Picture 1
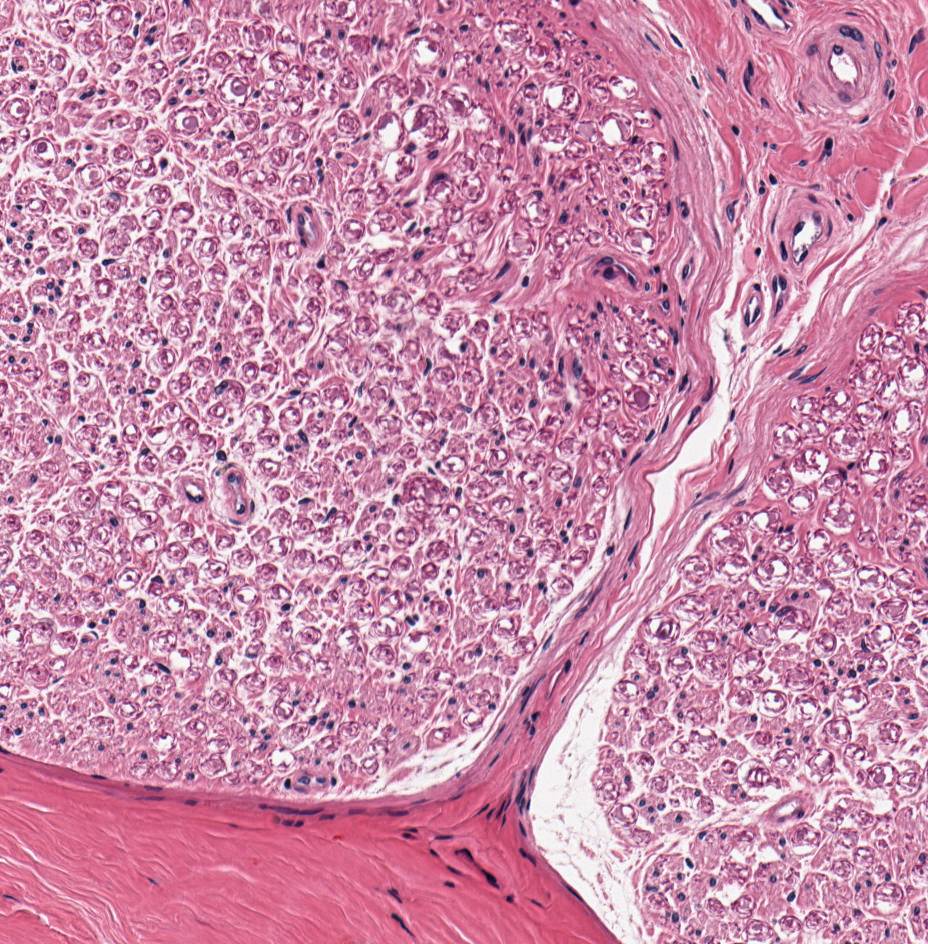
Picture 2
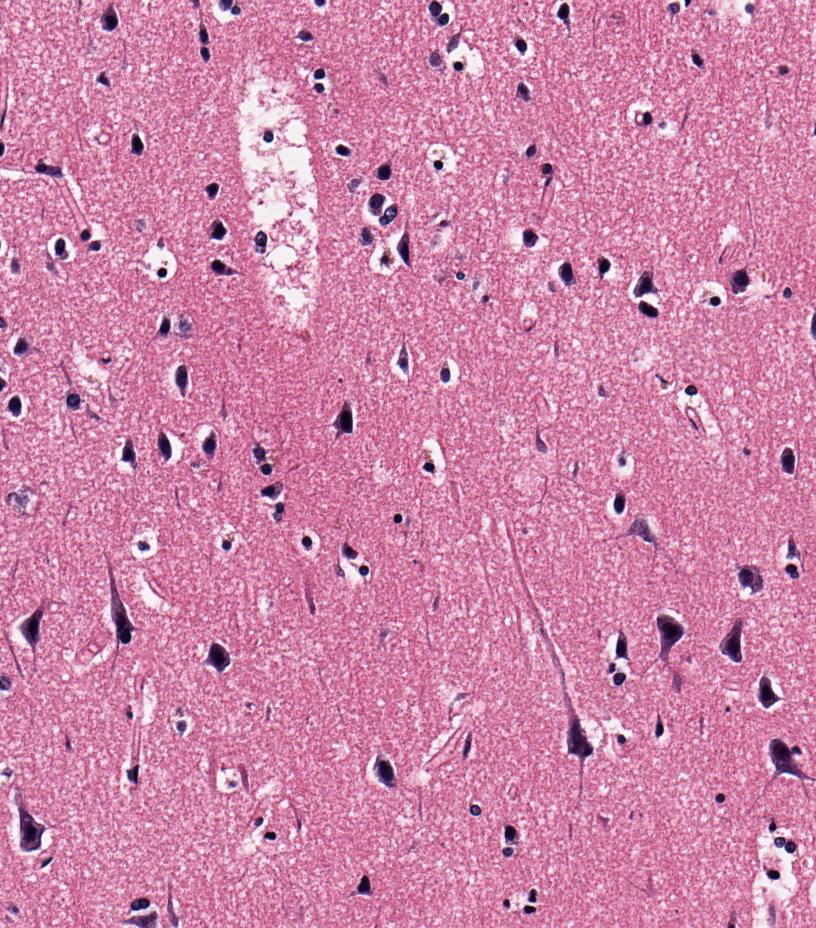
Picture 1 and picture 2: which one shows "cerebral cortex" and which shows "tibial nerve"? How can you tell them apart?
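Picture 1 is tibial nerve, and picture 2 is cerebral cortex. First, layout: in picture 1 two bundles of nerve fibres fill most of the field, a large one at upper left and a smaller one at lower right, while picture 2 is a fine-grained pink fibrillary matrix, speckled with tiny clear vacuoles, with cells scattered singly and no epithelium or glands. Second, units: the fibres of picture 1 are cut across as small round profiles, many with a central pink dot inside a pale, clear halo, whereas picture 2 has a pyramidal neuron in the lower middle sending a long slender process upward. Third, nuclei: small dark oval ones lie sparsely between the fibre profiles in picture 1, and small round dark ones with little visible cytoplasm lie among the larger neurons in picture 2.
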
